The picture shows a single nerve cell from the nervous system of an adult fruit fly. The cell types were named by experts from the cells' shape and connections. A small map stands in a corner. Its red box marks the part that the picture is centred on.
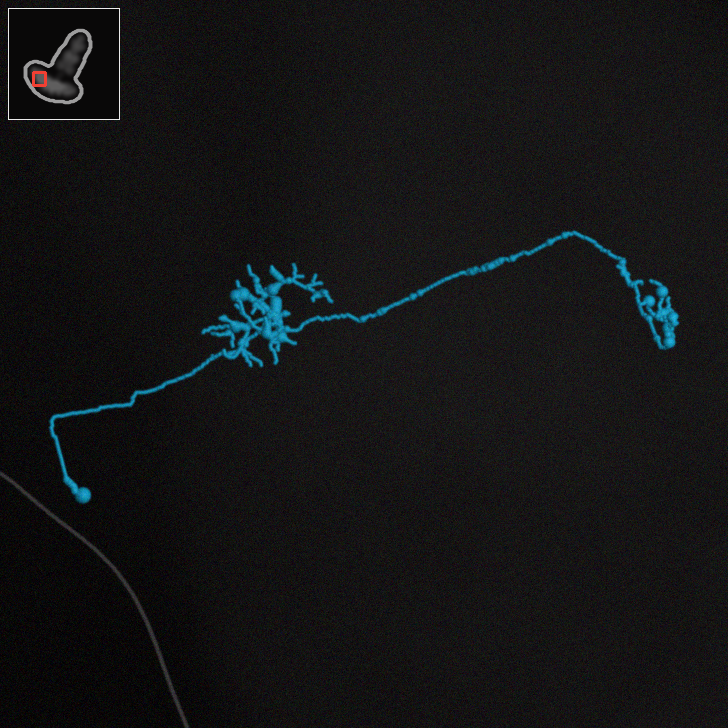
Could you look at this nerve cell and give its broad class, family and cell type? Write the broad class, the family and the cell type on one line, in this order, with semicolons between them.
optic-lobe intrinsic neuron; Tm; Tm5b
